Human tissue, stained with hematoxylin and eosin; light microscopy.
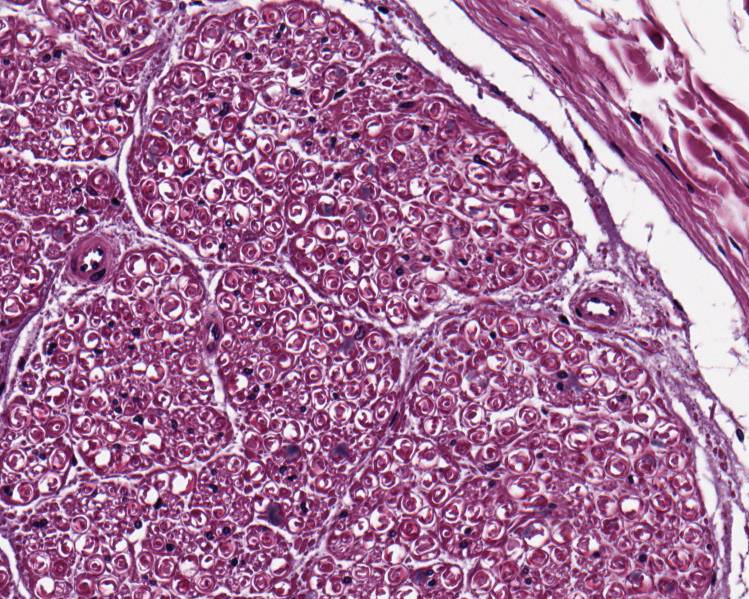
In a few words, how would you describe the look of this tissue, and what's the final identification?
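Several rounded bundles of nerve fibres, separated by thin pale septa, fill the field. Inside them fibres are cut across as closely packed round profiles, each a central pink axon within a pale ring, with sparse small dark elongated nuclei between. Two small thick-walled vessels sit in septa, one upper left, one right. This is tibial nerve.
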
